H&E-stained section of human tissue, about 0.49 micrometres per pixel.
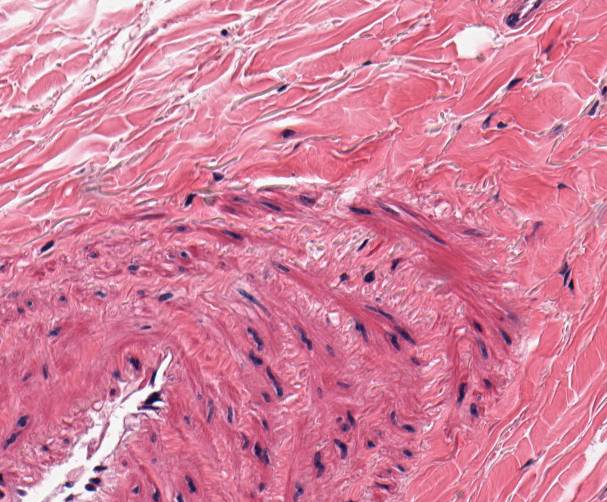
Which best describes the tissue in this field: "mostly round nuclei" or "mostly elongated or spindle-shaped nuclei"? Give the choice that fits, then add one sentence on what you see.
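Mostly elongated or spindle-shaped nuclei. The cells in the lower-left band have elongated, blunt-ended dark nuclei.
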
